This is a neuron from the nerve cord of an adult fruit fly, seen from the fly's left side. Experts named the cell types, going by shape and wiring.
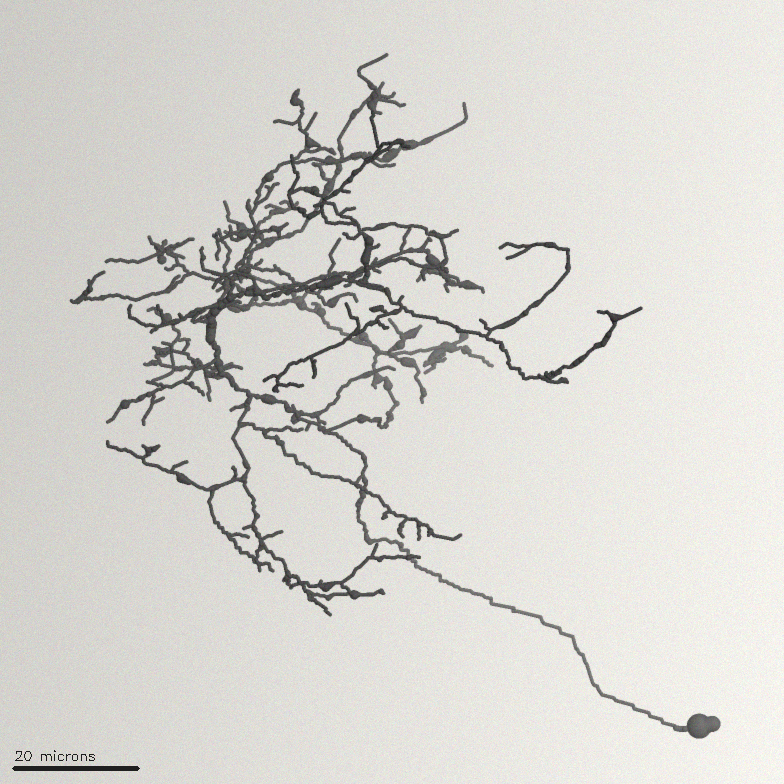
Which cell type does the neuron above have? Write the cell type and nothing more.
IN16B077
